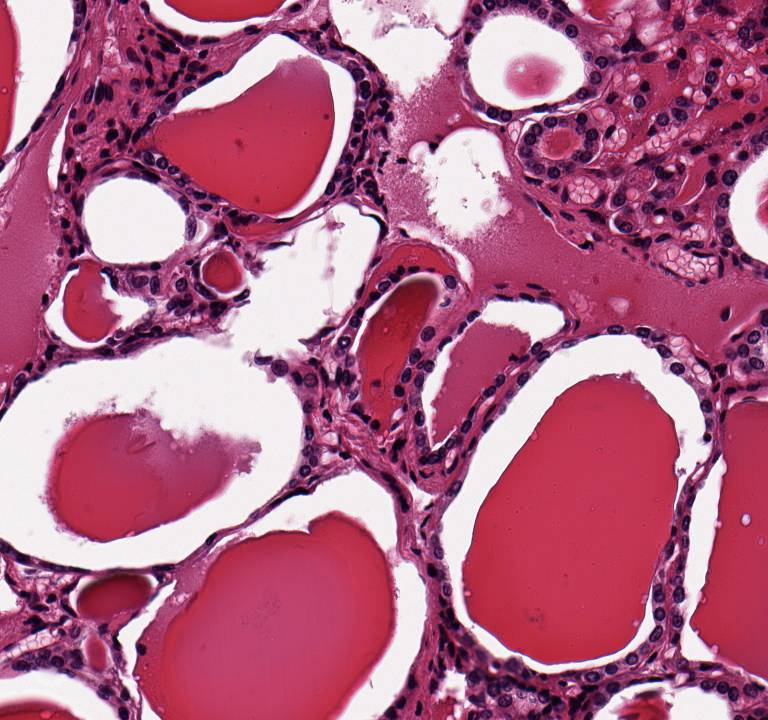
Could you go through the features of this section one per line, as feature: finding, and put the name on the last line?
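Follicles: closely packed, round to oval, size varying widely
Lining: a single layer of flattened to low cuboidal epithelial cells
Lining nuclei: small, dark, evenly spaced, no overlap
Upper right corner: clustered cells, pale, bubbly, vacuolated cytoplasm
So, name: thyroid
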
